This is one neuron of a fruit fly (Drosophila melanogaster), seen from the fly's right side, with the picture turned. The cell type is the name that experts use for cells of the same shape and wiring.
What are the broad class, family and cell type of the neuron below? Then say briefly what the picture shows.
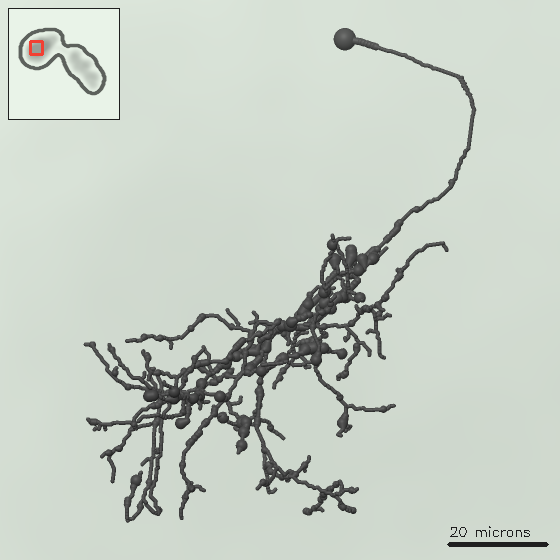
Its broad class is central-brain intrinsic neuron. The family is hemilineage SLPav3. Its cell type is LHAV2f2_b. The cell body can be seen at the top of the picture. By the scale bar it is about 100 microns tall in this view. Dozens of branch ends can be seen.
